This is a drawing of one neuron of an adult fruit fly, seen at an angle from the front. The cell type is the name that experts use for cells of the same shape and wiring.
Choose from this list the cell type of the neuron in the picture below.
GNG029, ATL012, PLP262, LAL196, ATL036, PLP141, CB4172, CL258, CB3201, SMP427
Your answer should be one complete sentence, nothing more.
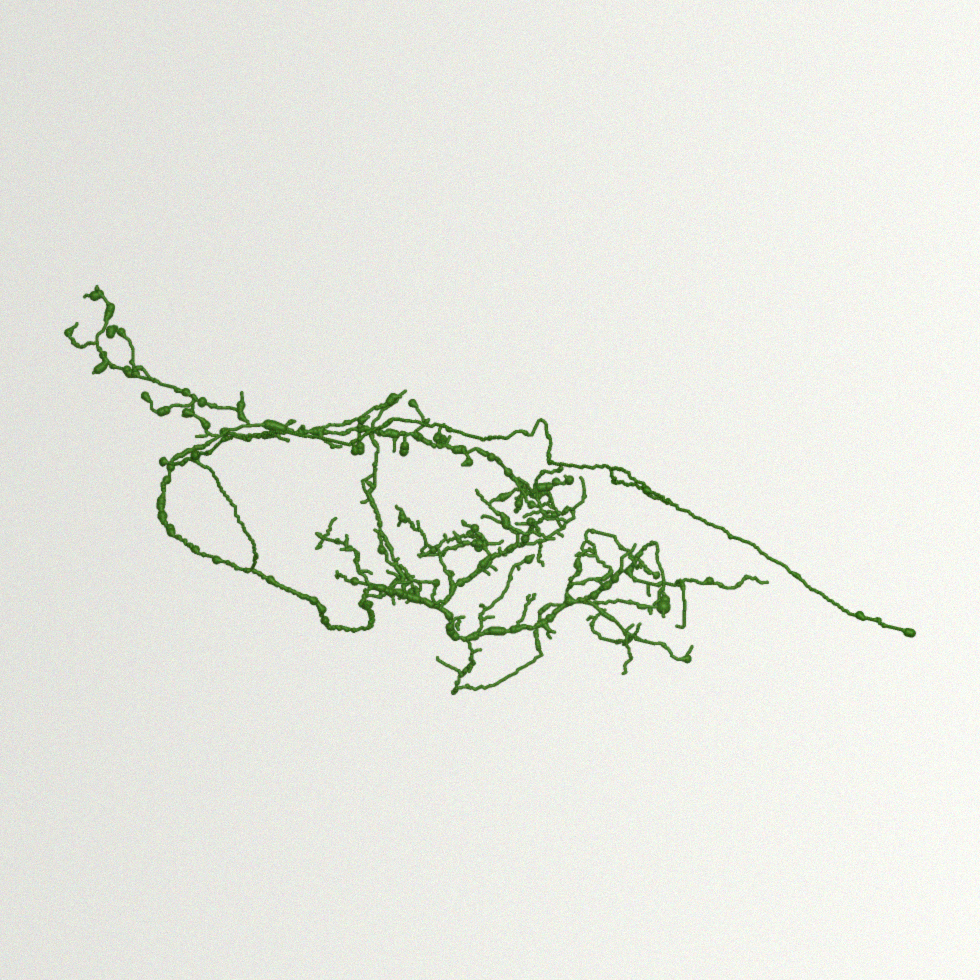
It is as CL258 that this neuron is typed.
